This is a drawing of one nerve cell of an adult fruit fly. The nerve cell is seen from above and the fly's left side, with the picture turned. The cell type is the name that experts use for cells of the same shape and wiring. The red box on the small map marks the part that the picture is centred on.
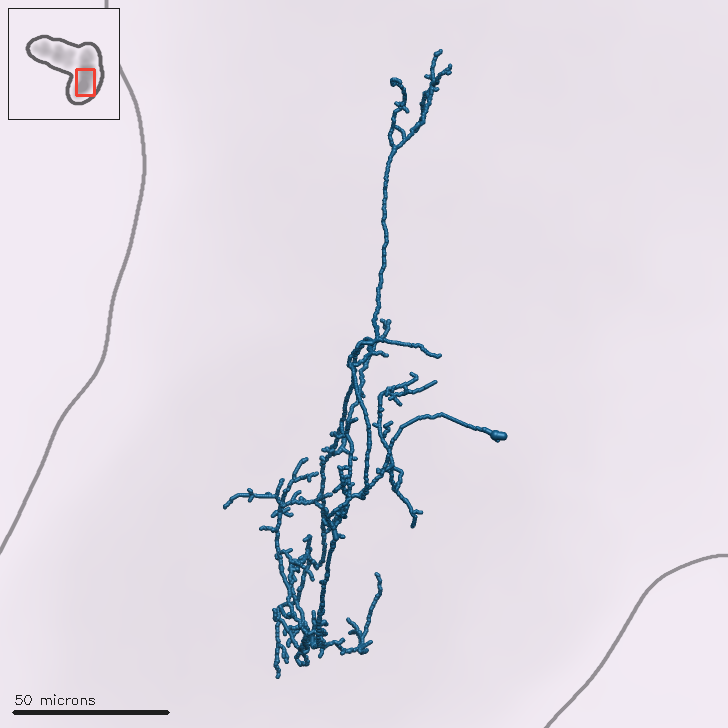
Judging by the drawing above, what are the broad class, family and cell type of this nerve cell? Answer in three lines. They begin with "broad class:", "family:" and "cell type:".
broad class: central-brain intrinsic neuron
family: hemilineage SMPad1
cell type: SMP723m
